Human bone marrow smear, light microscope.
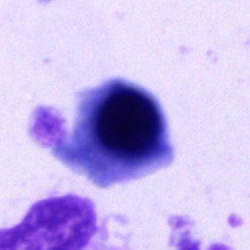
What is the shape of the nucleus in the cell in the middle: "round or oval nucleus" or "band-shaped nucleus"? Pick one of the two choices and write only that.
Round or oval nucleus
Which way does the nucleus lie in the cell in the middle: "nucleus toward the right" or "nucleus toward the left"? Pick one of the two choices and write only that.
Nucleus toward the right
